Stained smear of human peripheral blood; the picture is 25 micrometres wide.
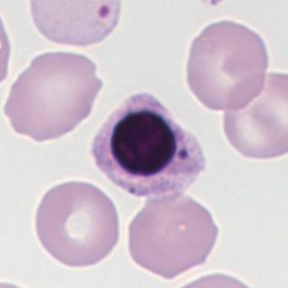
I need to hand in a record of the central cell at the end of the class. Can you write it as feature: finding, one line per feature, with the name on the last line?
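Size: about 9 micrometres across, about 1.25 times as wide as the whole red cell in view
Nucleus: round, about 6 micrometres, filling about 40% of the cell's area
Chromatin: dense dark purple, little internal structure to see
Cytoplasm: pale greyish-lilac, a complete rim around the nucleus
Dot: one small, dark purple, just right of the nucleus
Call it: normoblast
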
